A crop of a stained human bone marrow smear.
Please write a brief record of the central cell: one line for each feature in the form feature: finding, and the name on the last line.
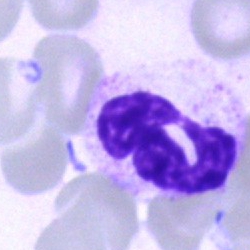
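Outline: roughly round
Nucleus: thick curved band folded around a narrow pale slit
Granules: fine, pink-violet, scattered through the cytoplasm
Vacuoles: no clear ones in the cytoplasm
Name: segmented neutrophil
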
